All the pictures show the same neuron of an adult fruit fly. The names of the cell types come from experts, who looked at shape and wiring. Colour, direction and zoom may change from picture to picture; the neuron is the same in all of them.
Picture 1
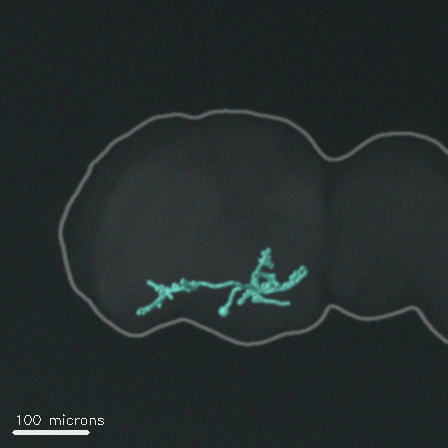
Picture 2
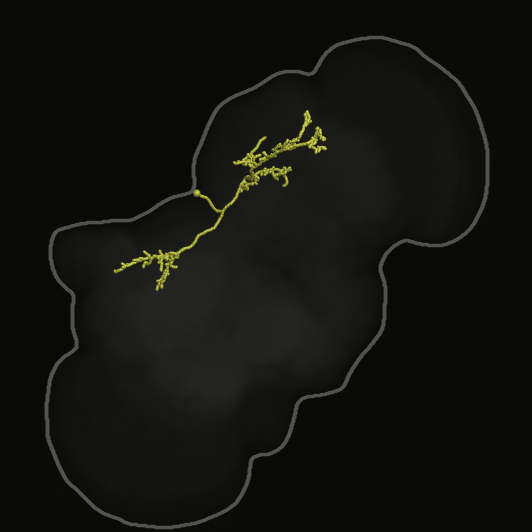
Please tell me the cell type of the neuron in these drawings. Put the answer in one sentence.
The cell type is CL225.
